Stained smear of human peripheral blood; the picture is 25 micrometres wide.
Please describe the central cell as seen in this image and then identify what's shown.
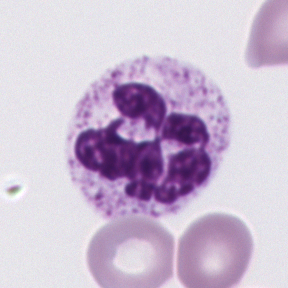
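Start with the nucleus, which is split into many separate lobes. Its chromatin is dark purple and coarsely clumped. Ample pale pinkish-lilac cytoplasm surrounds it, with fine purple granules scattered throughout. The cell is about 14 micrometres across. This is a segmented neutrophil.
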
